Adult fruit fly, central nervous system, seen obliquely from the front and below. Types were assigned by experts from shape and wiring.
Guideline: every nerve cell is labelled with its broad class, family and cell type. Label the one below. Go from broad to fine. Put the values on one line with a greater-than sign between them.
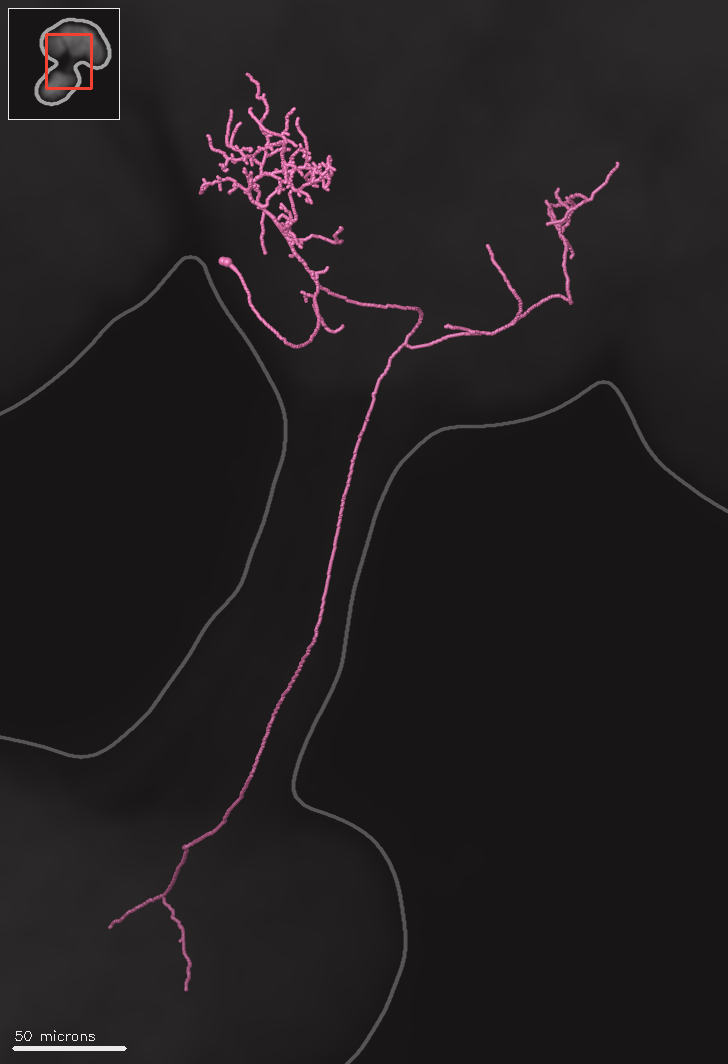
descending neuron > hemilineage LB7 > DNg09_a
